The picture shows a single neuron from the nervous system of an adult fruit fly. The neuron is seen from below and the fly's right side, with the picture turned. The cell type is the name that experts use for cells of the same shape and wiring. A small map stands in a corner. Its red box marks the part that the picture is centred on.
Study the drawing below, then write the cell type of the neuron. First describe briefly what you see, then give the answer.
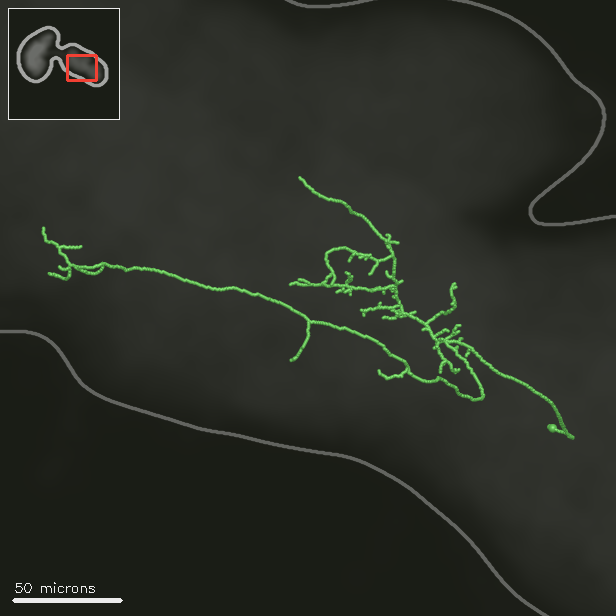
It lies in the nerve cord. By the scale bar it is about 250 microns wide in this view. This is a nerve-cord intrinsic neuron. Its cell type is IN07B087.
